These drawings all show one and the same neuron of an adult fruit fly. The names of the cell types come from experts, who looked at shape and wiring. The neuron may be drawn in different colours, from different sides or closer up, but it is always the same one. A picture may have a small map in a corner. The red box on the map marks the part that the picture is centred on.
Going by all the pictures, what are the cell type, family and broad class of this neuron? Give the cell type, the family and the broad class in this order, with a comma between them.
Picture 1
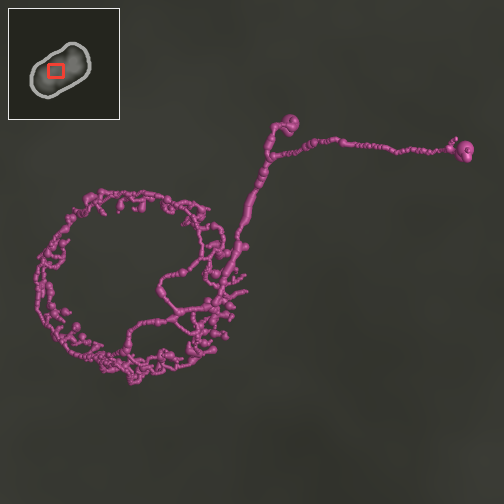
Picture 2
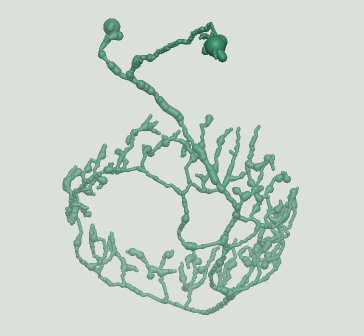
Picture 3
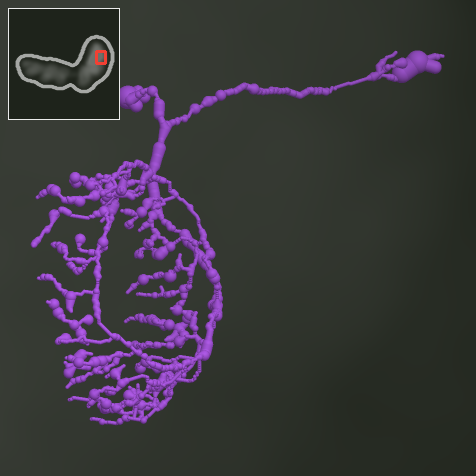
ER2_c, hemilineage EBa1, central-brain intrinsic neuron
